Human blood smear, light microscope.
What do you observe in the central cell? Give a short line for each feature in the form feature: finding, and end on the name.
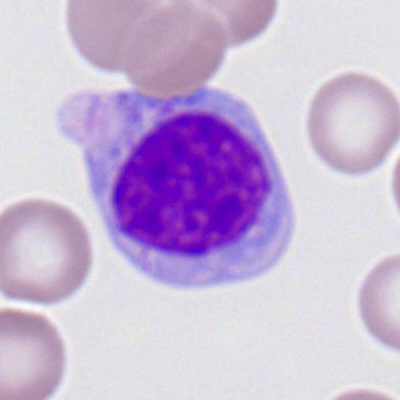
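Outline: irregular, not smoothly round
Extension: pale bulging cytoplasm projecting at the upper left
Chromatin: darker purple clumps separated by lighter areas
Cytoplasm: moderate pale blue rim around the nucleus
Name: monocyte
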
